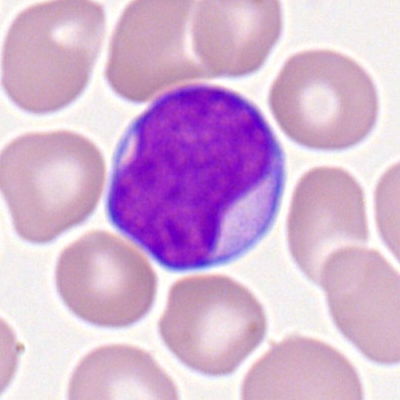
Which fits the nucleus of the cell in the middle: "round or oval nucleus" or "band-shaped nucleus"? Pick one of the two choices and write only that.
Round or oval nucleus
